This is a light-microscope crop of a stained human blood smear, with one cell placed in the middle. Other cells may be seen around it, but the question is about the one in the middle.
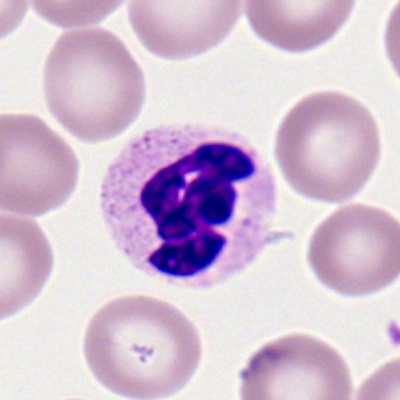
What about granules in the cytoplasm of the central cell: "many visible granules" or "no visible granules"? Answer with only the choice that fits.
Many visible granules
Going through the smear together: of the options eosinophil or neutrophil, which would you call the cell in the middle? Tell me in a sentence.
The single cell at the center of the crop is a neutrophil.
